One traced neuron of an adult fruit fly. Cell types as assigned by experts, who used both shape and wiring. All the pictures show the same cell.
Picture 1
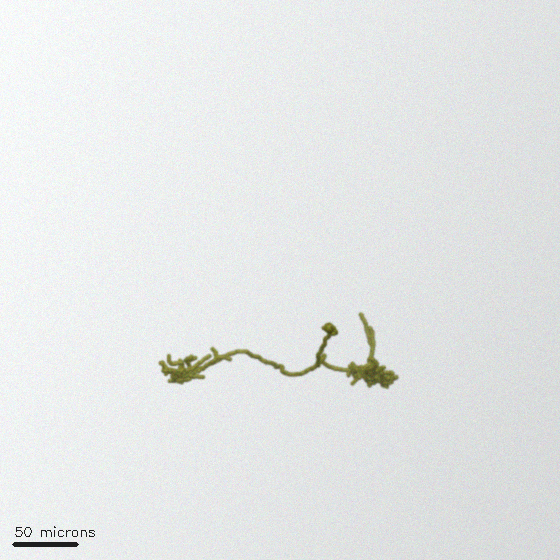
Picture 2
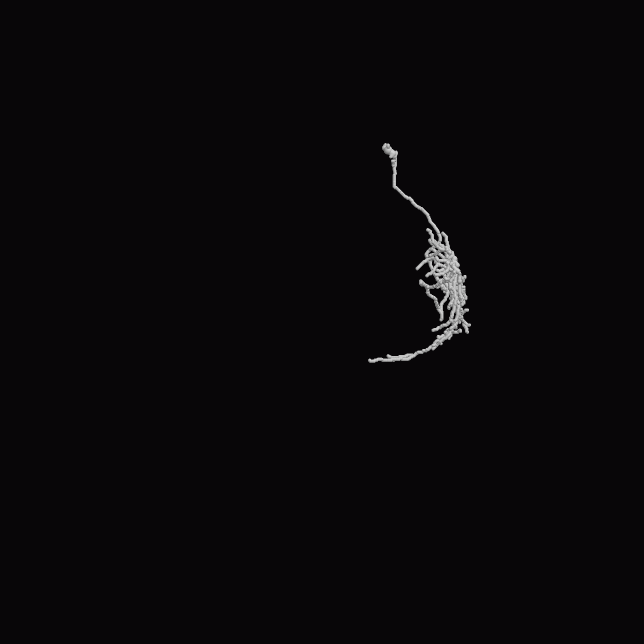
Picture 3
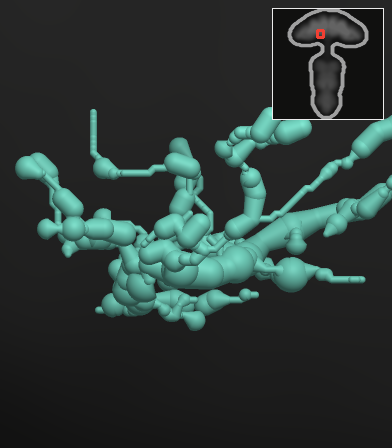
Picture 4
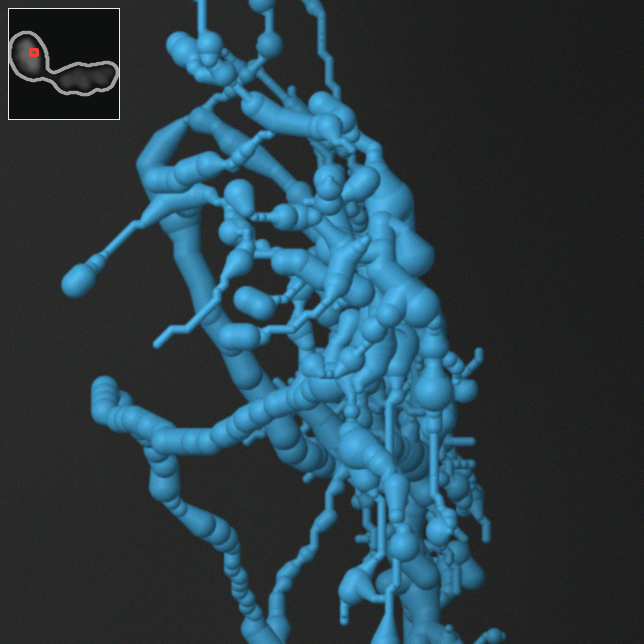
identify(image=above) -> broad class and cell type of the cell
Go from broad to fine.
central-brain intrinsic neuron; PS305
